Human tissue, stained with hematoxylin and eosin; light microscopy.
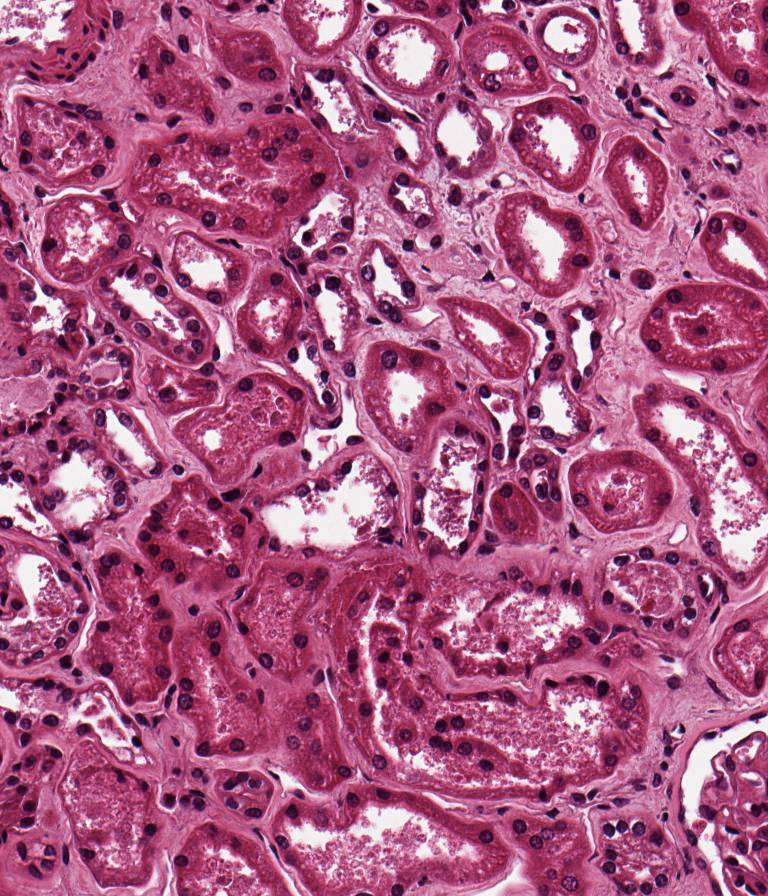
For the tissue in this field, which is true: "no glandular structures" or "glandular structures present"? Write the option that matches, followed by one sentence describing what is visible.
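Glandular structures present. The whole field is packed with tubules cut across and obliquely, lying close together with only narrow stroma between them.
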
